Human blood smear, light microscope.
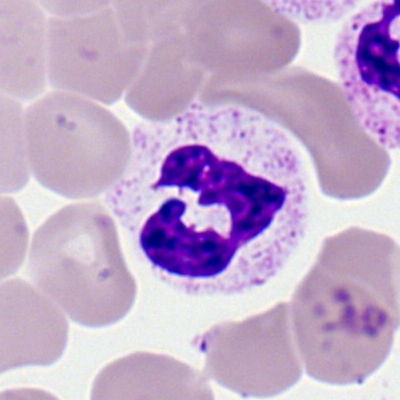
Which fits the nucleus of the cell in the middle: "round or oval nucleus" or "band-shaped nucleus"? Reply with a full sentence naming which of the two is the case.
Drawn out into a curved band, the nucleus has no separate lobes.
